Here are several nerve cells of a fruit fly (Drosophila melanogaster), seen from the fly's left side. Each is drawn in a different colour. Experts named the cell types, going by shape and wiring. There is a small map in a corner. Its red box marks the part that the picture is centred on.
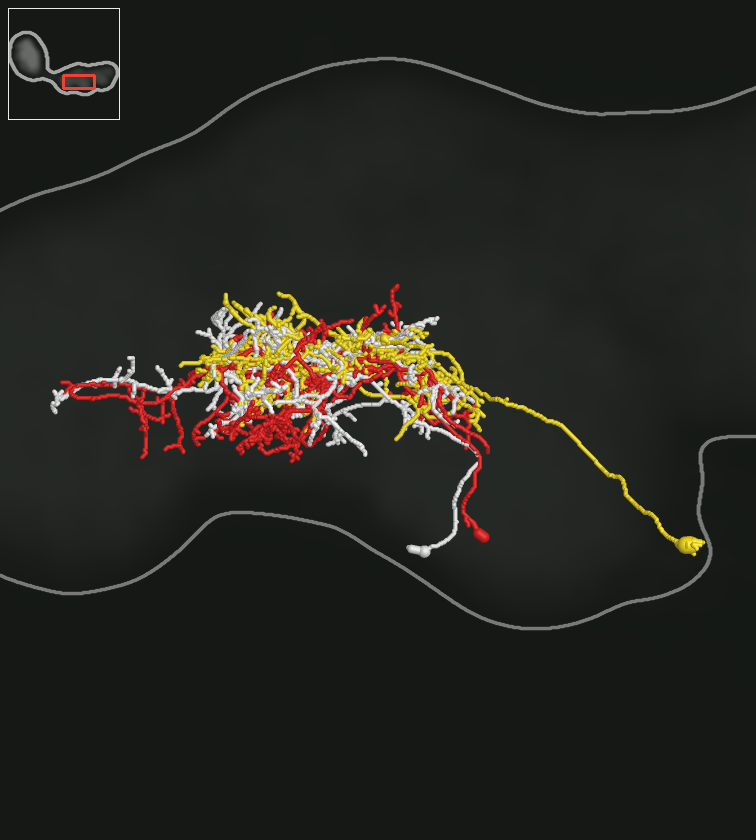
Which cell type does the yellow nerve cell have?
IN05B032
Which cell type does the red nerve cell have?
IN00A051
